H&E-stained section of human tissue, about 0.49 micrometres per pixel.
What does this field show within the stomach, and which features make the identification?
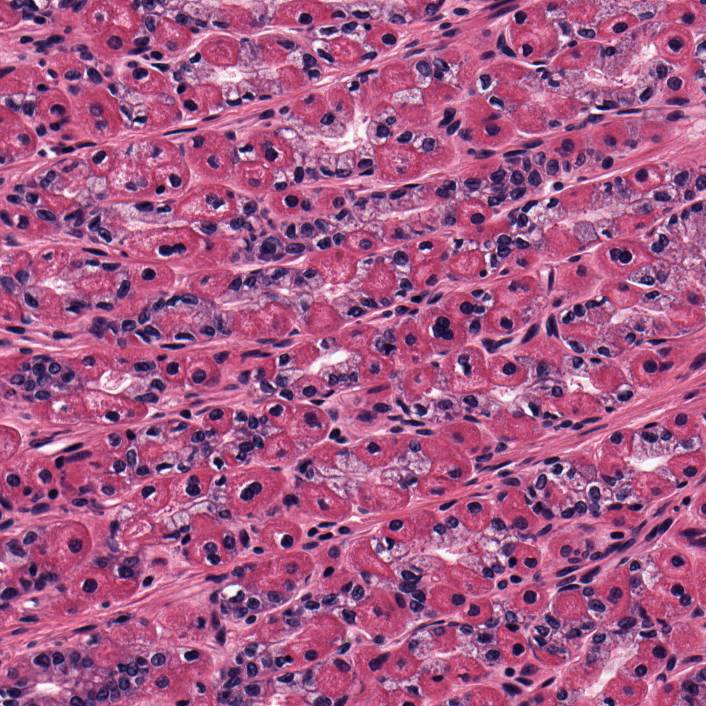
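The field shows fundic glands. Large polygonal parietal cells with bright pink cytoplasm and round central nuclei, a few with two nuclei, are scattered throughout, with clusters of smaller chief cells between them showing purplish granular or bubbly cytoplasm and dark basal nuclei.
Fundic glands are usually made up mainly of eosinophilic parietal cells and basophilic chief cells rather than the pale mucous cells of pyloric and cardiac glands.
Lumina are narrow slits or tiny spaces.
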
